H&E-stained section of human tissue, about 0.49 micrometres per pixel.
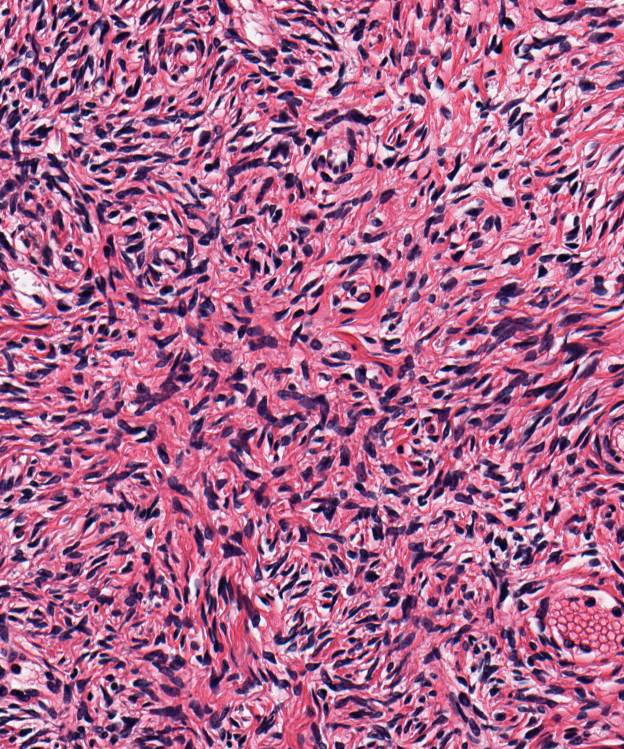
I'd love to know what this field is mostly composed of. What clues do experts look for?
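Field: ovarian cortex. Spindle cells fill the field in short interlacing bundles and whorls, not long straight fascicles.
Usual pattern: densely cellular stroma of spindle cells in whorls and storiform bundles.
Cellularity dense and fairly even, edge to edge.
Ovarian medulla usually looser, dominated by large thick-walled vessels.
Tight packing here sets it apart from medulla. Nuclei elongated, dark, many wavy or bent; cytoplasm scant, pale pink, borders indistinct.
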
